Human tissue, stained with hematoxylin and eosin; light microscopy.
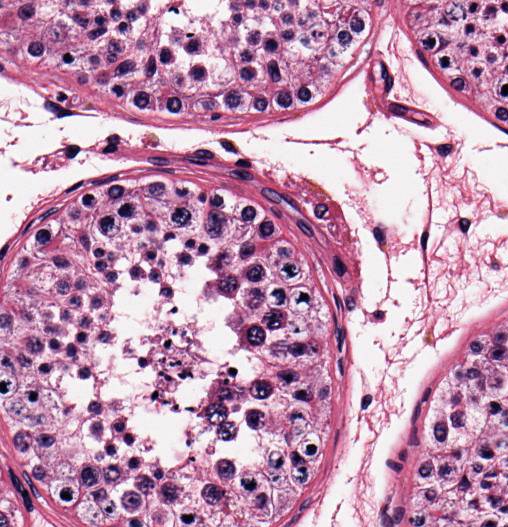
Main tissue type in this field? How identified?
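Each seminiferous tubule has a layered pink fibrous wall with flattened, elongated dark nuclei. Its stratified lining, many cells thick, has a basal row of small round dark nuclei and middle layers rich in large round nuclei with coarse, clumped chromatin.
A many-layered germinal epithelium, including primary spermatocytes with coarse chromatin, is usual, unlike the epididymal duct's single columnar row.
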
